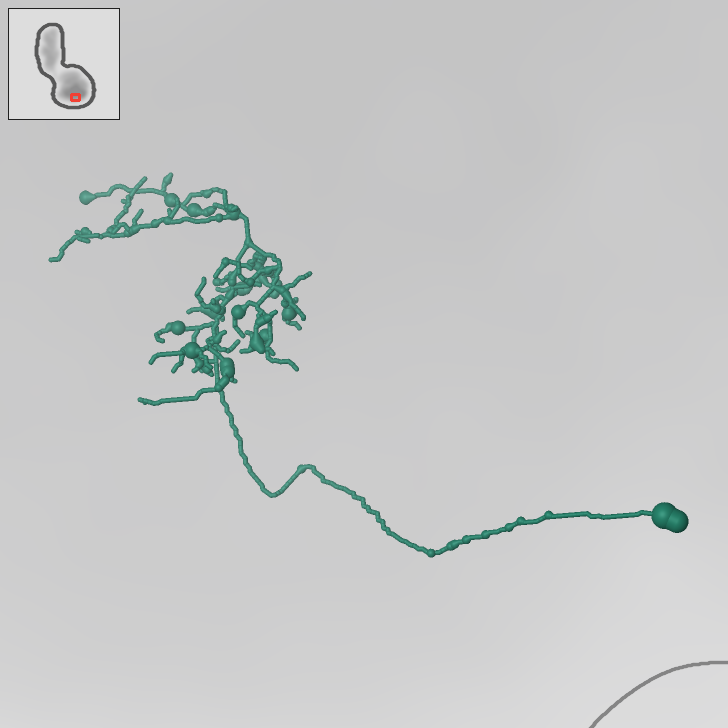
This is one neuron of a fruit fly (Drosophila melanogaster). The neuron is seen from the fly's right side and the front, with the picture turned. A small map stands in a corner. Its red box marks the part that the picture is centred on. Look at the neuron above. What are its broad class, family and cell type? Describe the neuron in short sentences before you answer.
The cell body can be seen at the lower right of the picture. Dozens of branch ends can be seen. This is an optic-lobe intrinsic neuron. The family is Mi. Its cell type is Mi16.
